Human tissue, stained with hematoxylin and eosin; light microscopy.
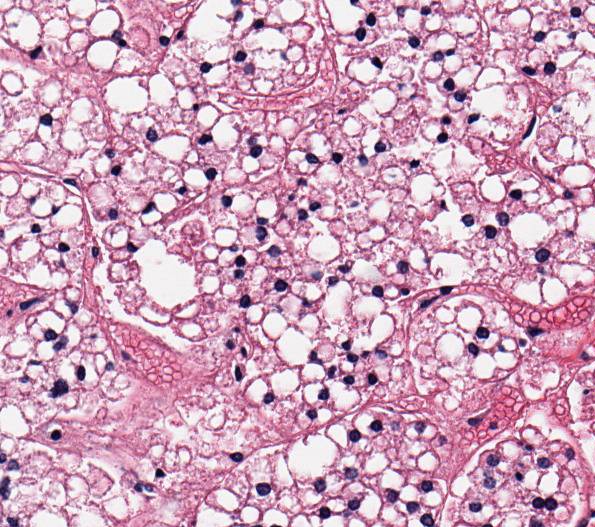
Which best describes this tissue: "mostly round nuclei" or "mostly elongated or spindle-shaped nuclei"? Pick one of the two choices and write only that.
Mostly round nuclei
